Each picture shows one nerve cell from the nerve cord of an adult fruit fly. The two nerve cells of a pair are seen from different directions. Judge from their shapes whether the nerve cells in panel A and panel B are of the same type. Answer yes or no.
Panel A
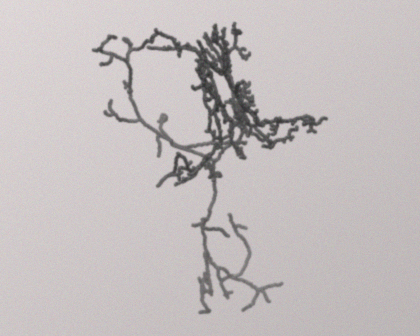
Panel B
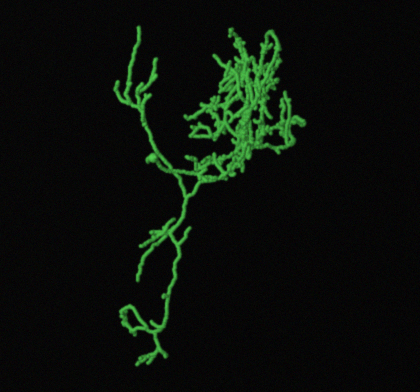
yes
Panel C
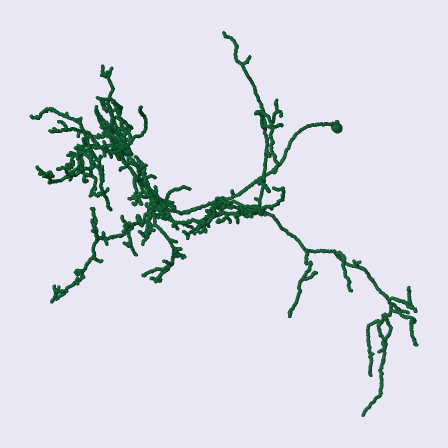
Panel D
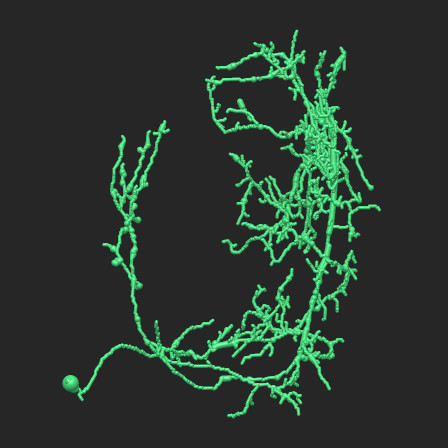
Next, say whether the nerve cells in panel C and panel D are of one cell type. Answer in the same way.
no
